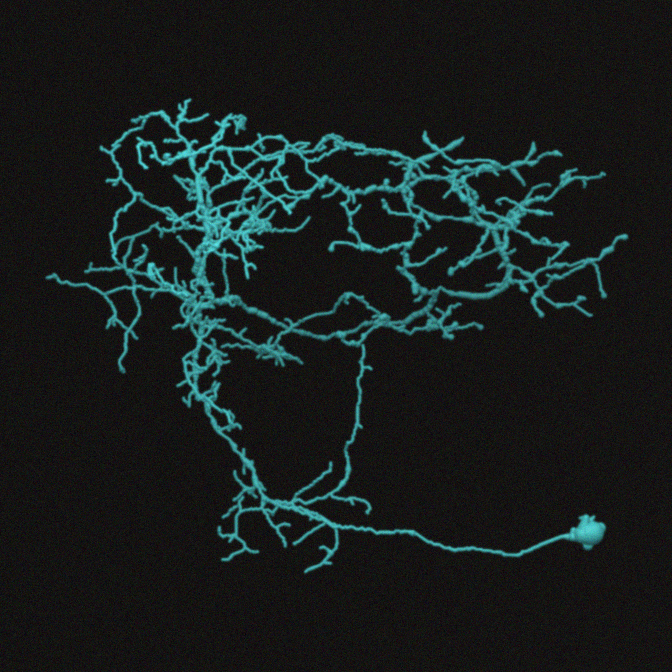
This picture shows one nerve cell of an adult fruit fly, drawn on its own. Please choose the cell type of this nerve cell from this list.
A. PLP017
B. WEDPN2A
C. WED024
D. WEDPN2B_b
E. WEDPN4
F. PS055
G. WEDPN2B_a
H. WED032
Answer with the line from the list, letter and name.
A. PLP017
